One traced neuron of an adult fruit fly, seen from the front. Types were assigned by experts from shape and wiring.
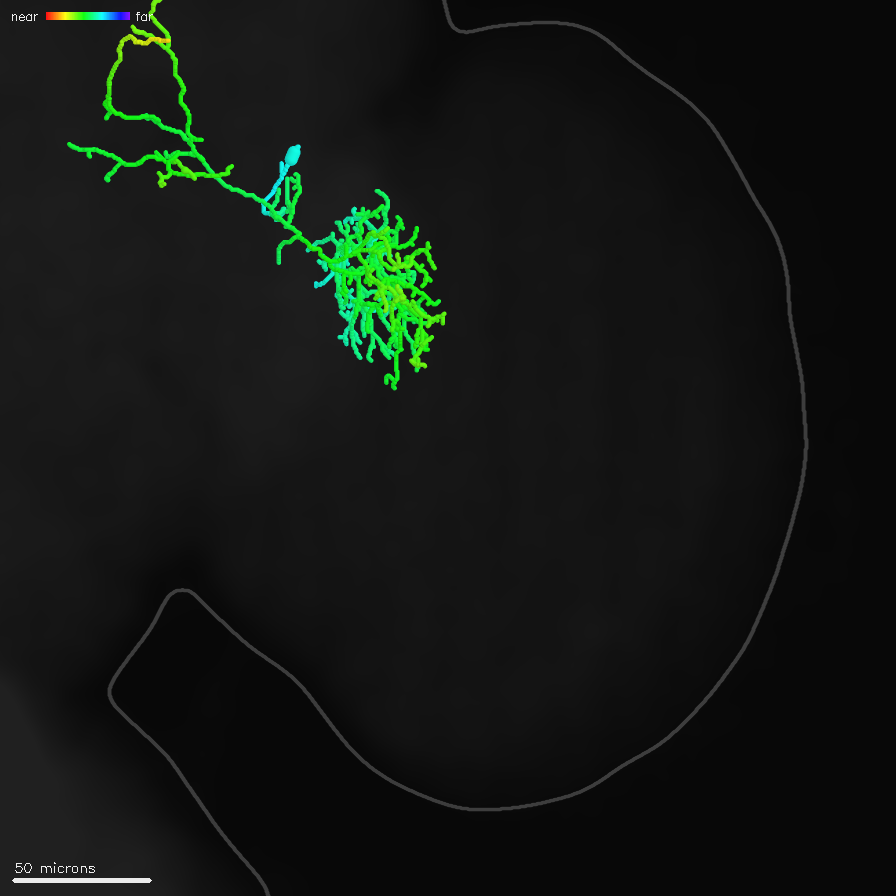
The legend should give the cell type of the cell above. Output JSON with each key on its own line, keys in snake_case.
{
 "cell_type": "LoVP72"
}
